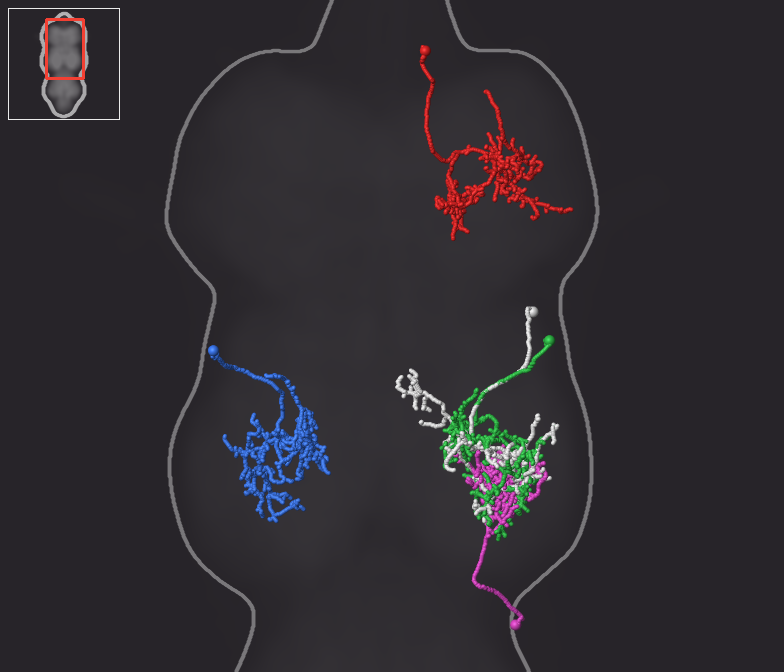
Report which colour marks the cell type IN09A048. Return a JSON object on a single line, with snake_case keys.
{"colour": "blue"}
